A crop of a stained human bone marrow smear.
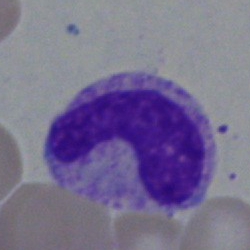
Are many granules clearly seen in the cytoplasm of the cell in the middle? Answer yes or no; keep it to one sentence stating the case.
Yes, there are many visible granules in its cytoplasm.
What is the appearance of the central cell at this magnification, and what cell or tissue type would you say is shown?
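So the outline here is roughly round, and the nucleus is bent into a horseshoe, open side facing down. Cytoplasm fills the notch inside that curve, and I can't see any nucleoli in the nucleus. It's a band neutrophil.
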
